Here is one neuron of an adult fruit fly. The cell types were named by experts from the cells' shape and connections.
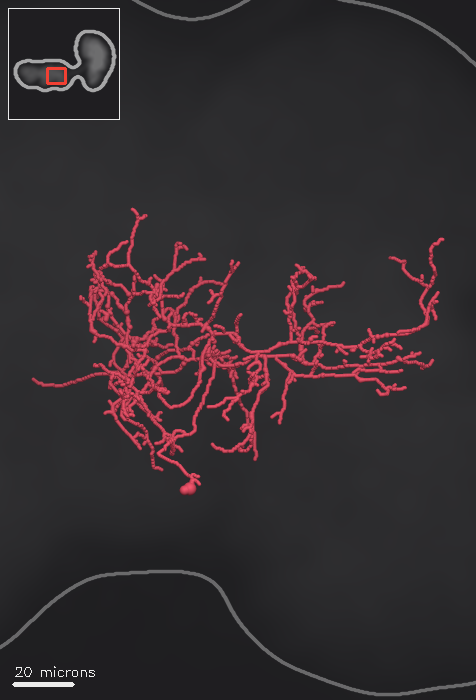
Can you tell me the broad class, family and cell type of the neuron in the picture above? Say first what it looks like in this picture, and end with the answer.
By the scale bar it is about 140 microns wide in this view. The picture shows dozens of branch ends. Its broad class is nerve-cord intrinsic neuron. The family is hemilineage 00A. Its cell type is IN00A048.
